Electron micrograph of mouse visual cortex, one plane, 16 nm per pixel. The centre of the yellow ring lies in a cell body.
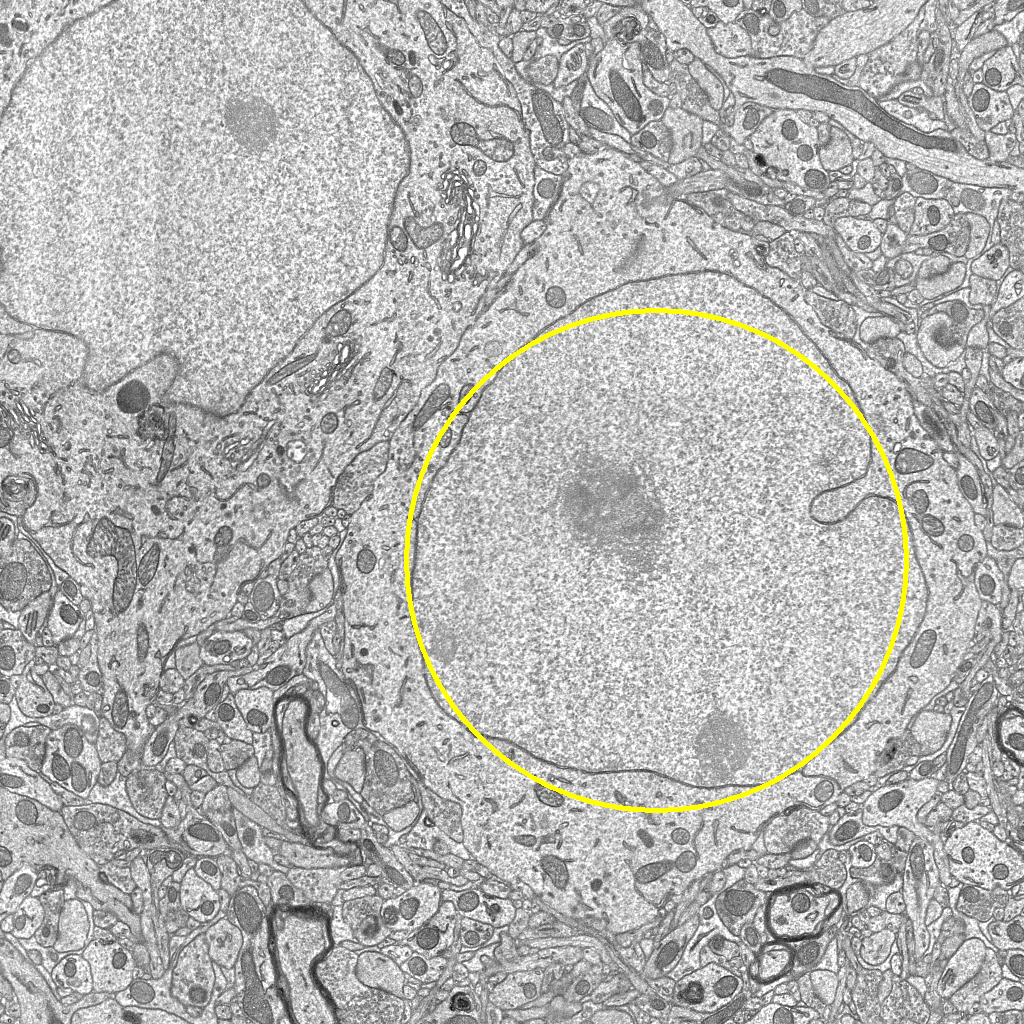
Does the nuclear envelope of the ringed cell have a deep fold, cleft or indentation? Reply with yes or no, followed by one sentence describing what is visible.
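Yes. The envelope makes a single narrow, deep infolding on the right side of the nucleus.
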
